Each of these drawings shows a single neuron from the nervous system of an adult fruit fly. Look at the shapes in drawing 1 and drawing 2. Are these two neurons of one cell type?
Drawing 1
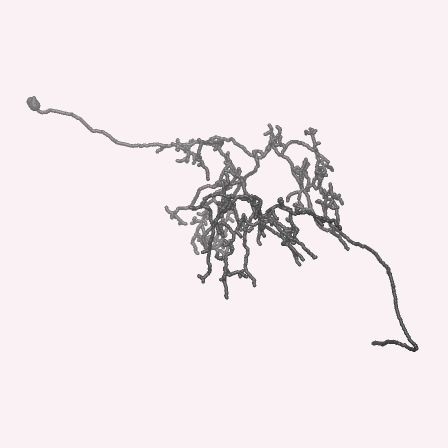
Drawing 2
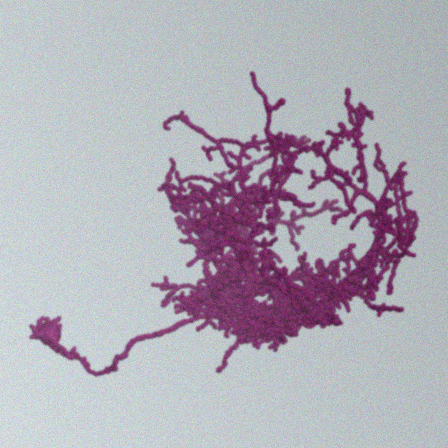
no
